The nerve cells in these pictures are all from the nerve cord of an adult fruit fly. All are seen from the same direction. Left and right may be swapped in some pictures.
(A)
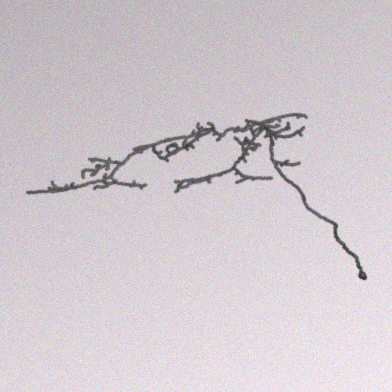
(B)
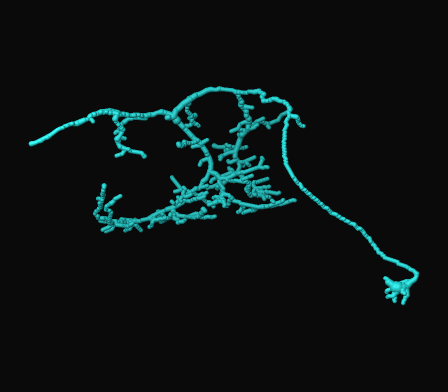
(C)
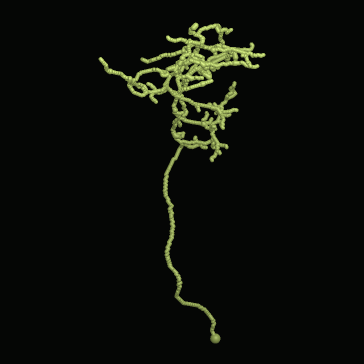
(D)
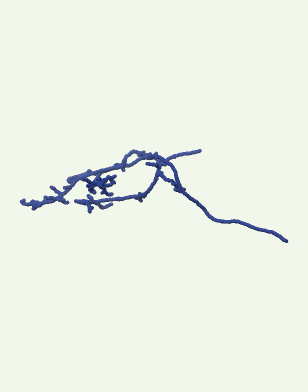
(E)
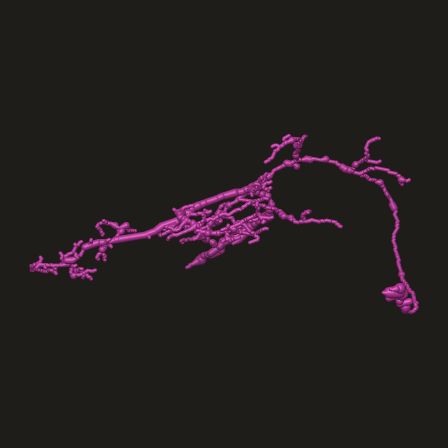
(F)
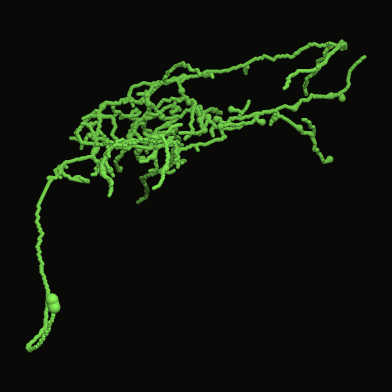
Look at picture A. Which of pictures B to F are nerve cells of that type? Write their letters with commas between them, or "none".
B, D, E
